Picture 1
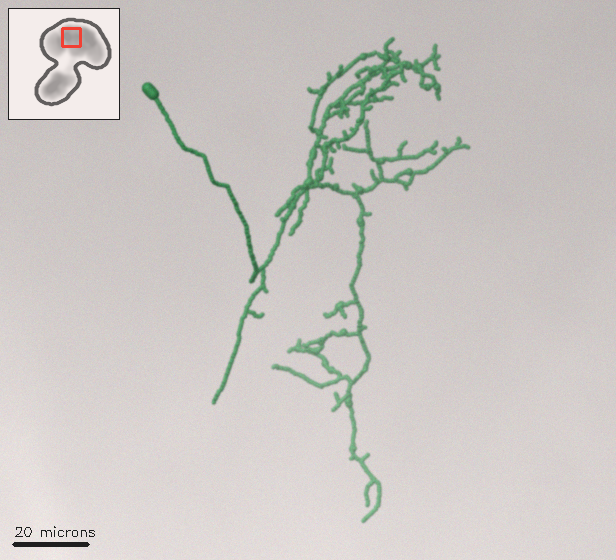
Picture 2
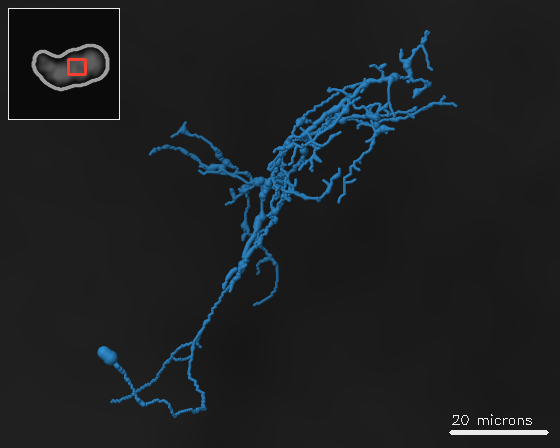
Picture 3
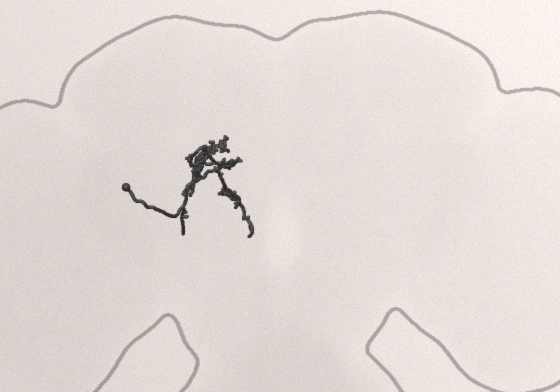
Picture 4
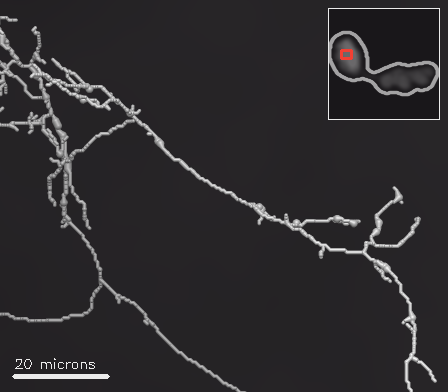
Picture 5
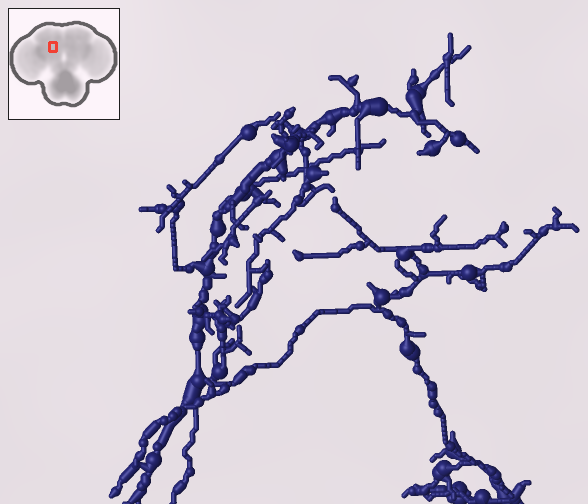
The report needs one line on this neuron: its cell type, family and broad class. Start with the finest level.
LAL061; hemilineage LALa1_anterior; central-brain intrinsic neuron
